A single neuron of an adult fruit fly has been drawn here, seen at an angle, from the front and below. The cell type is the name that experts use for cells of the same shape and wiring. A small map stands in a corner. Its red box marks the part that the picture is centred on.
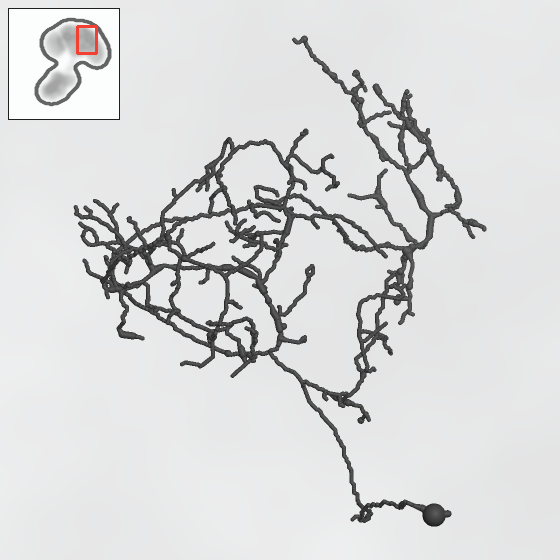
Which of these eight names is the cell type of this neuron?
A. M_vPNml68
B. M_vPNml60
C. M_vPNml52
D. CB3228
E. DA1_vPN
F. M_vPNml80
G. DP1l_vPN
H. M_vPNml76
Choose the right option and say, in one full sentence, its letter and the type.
The cell type matching the neuron is M_vPNml52, which option C provides.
